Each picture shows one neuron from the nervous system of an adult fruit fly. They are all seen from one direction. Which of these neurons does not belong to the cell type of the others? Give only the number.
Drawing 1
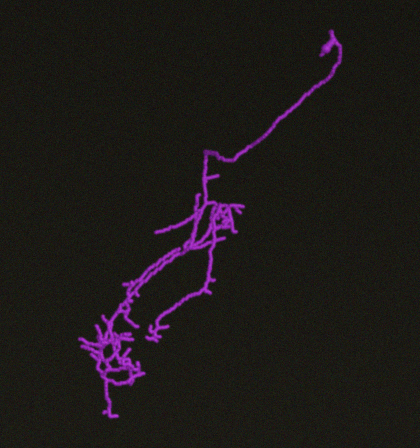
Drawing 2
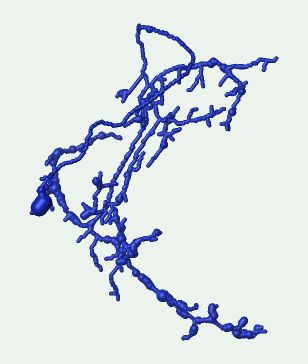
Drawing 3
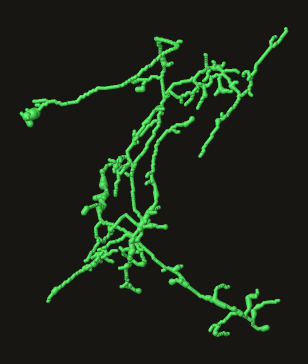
1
